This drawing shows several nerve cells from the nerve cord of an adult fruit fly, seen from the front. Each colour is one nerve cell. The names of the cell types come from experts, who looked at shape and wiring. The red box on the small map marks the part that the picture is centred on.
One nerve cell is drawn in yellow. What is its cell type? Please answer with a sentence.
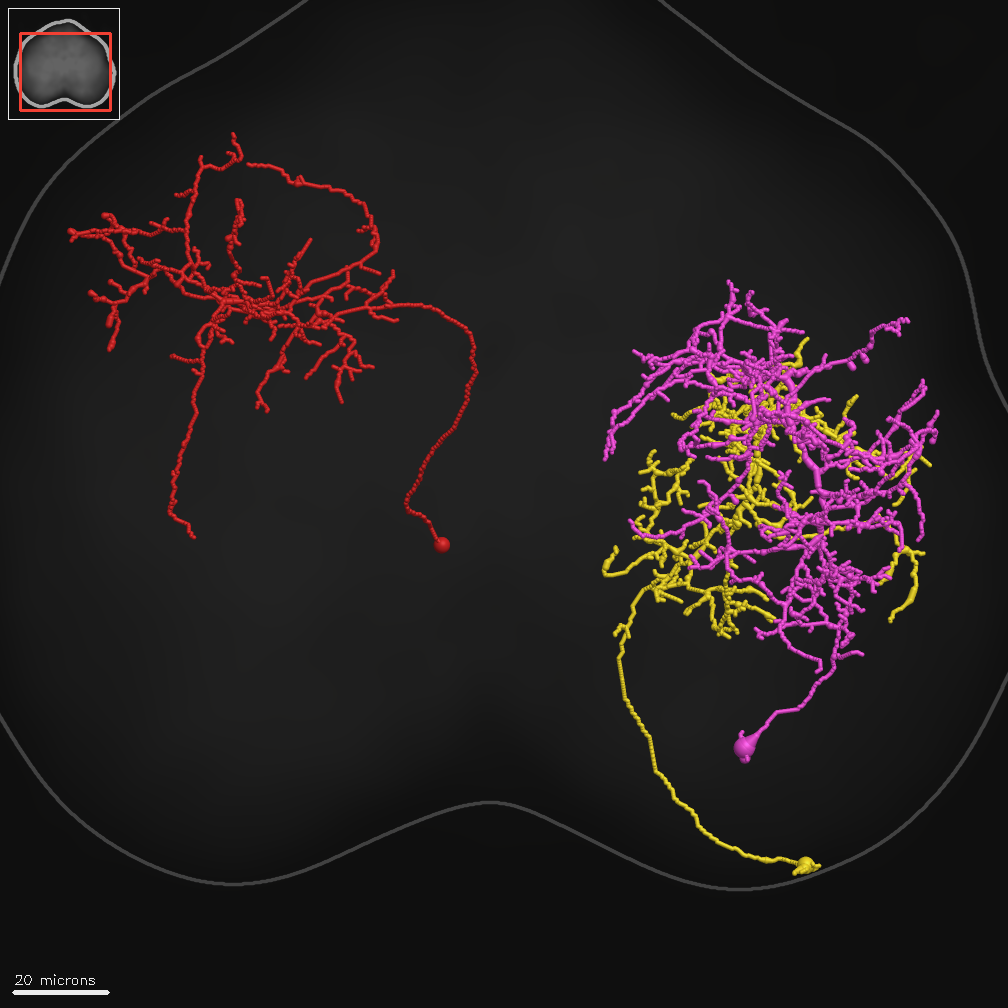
The cell type is IN04B103.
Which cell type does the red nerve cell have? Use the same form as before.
The cell type is IN04B104.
